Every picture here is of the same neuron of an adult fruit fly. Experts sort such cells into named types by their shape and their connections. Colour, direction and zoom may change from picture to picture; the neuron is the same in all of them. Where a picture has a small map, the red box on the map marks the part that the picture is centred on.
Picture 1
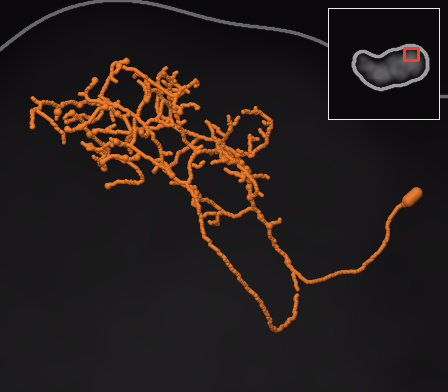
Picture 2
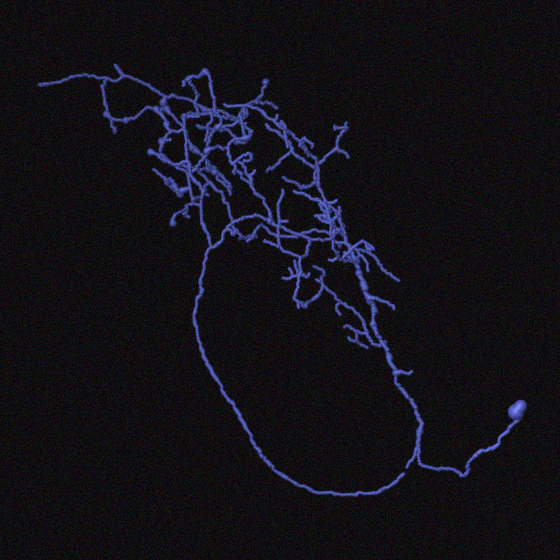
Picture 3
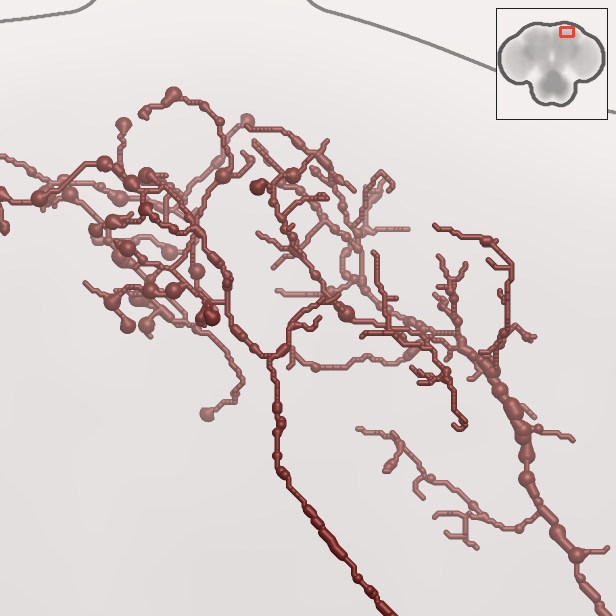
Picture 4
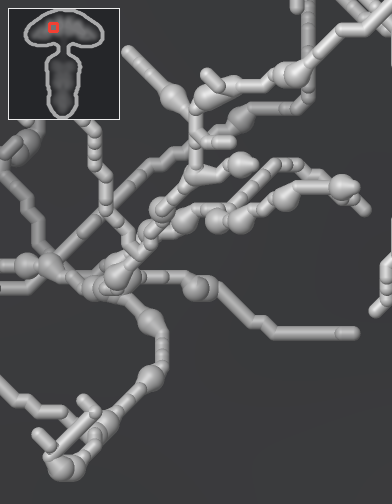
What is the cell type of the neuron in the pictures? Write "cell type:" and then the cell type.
cell type: CB1923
